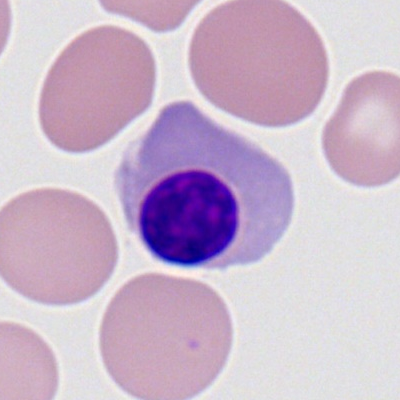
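Erythroblast (centre). Its nucleus sits off-centre toward the lower left, with dense, dark purple, coarsely clumped chromatin. The abundant pale lavender-blue cytoplasm covers more area than the nucleus.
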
